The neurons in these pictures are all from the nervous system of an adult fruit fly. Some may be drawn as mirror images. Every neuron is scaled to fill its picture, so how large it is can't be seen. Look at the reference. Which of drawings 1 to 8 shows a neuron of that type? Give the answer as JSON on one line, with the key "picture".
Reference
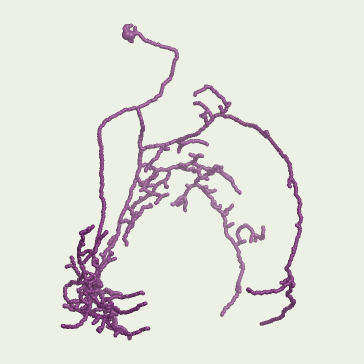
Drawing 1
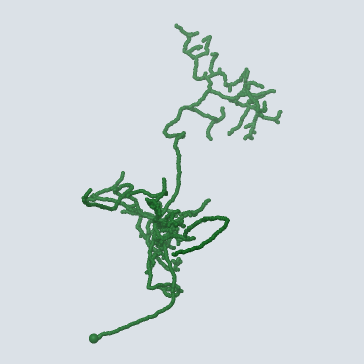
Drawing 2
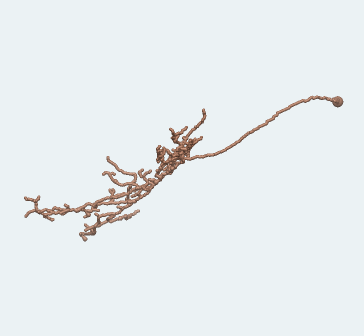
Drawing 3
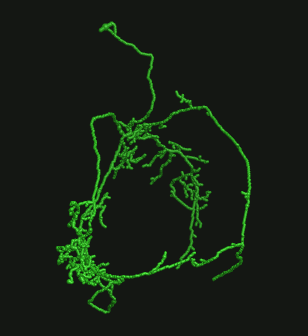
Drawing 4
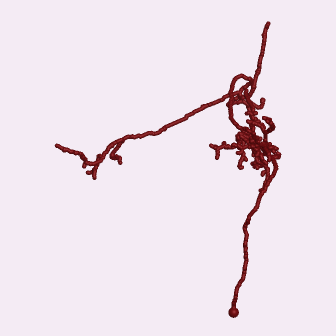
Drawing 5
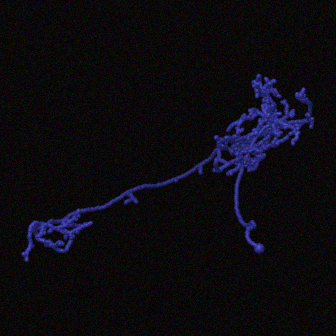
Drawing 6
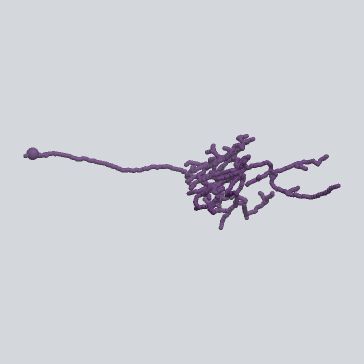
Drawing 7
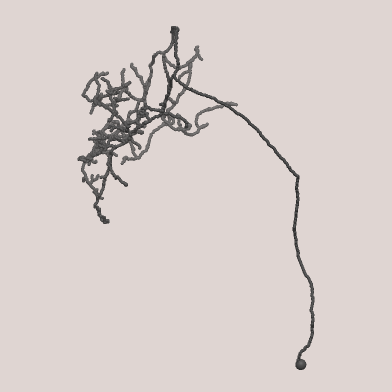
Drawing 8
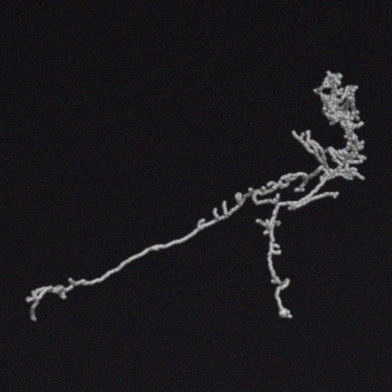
{"picture": 3}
